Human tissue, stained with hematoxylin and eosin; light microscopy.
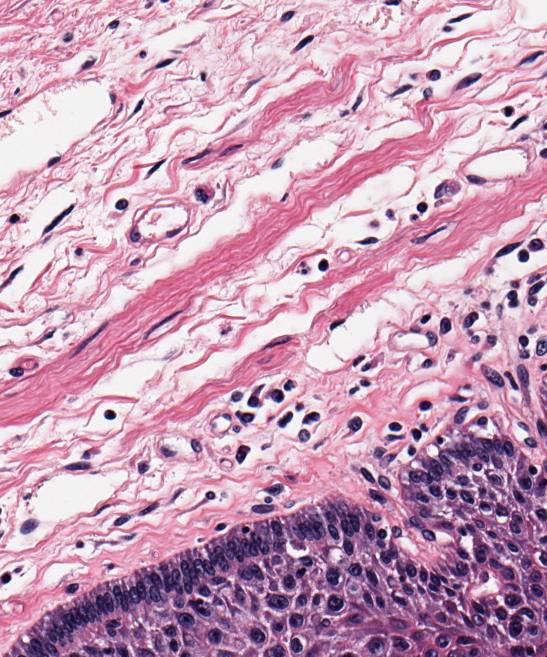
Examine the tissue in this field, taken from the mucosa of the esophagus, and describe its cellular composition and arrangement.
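Along the bottom and lower right, closely packed dark-staining epithelial cells form a mass; loose connective tissue fills the rest above it. Where the mass faces the stroma, its outermost cells line up in a palisade, elongated nuclei set perpendicular to the border. The stroma, then: loose and pale, many clear spaces between fibres, and sparse spindle-shaped fibroblast nuclei among the collagen.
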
